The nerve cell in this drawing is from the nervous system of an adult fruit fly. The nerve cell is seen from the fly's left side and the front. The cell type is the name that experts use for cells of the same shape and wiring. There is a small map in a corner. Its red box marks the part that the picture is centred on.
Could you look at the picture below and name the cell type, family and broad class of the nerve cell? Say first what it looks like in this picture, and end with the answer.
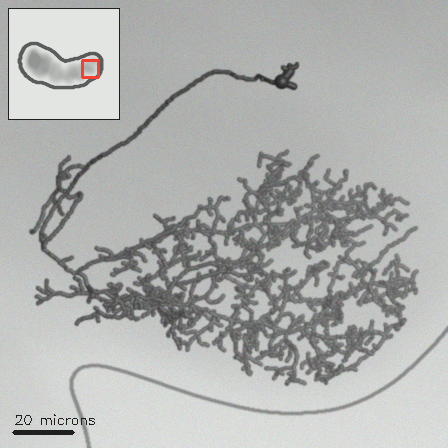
By the scale bar it is about 130 microns wide in this view. The picture shows more than a hundred branch ends. Its cell type is IN23B014. Its family is hemilineage 23B. This is a nerve-cord intrinsic neuron.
